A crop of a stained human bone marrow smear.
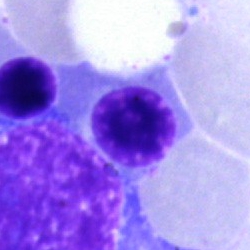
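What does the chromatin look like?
Dark purple and coarsely clumped, with small paler patches in between.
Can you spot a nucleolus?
No, none shows.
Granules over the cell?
None seen.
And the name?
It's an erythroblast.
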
